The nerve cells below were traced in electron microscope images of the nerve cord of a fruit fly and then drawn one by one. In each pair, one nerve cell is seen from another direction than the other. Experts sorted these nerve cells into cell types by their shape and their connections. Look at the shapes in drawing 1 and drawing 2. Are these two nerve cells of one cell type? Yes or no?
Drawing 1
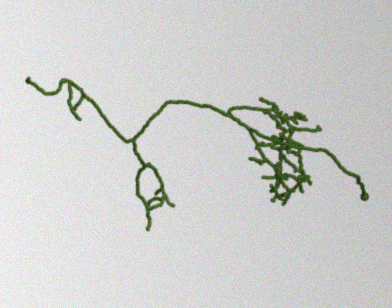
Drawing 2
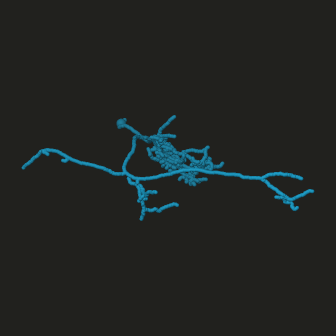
no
